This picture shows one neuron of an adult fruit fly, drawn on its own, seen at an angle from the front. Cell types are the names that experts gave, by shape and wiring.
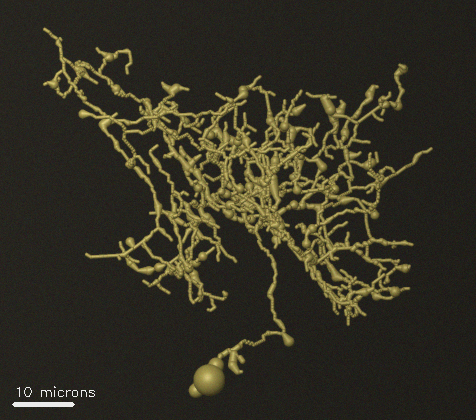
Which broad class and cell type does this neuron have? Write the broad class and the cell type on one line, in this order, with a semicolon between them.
central-brain intrinsic neuron; GNG455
